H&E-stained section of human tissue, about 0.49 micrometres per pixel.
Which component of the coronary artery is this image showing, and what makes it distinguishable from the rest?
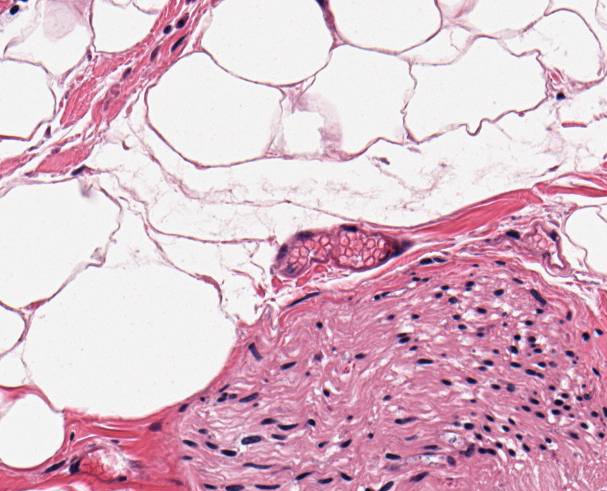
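The field shows fat, which fills the upper and left parts. Its adipocytes appear as large, empty clear spaces outlined by thin membranes.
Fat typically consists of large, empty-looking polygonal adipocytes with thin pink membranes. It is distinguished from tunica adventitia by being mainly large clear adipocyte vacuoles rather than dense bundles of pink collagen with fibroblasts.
A dense pink fibrous area occupies the lower right, its fibres running in a wavy pattern among dark, elongated nuclei.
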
